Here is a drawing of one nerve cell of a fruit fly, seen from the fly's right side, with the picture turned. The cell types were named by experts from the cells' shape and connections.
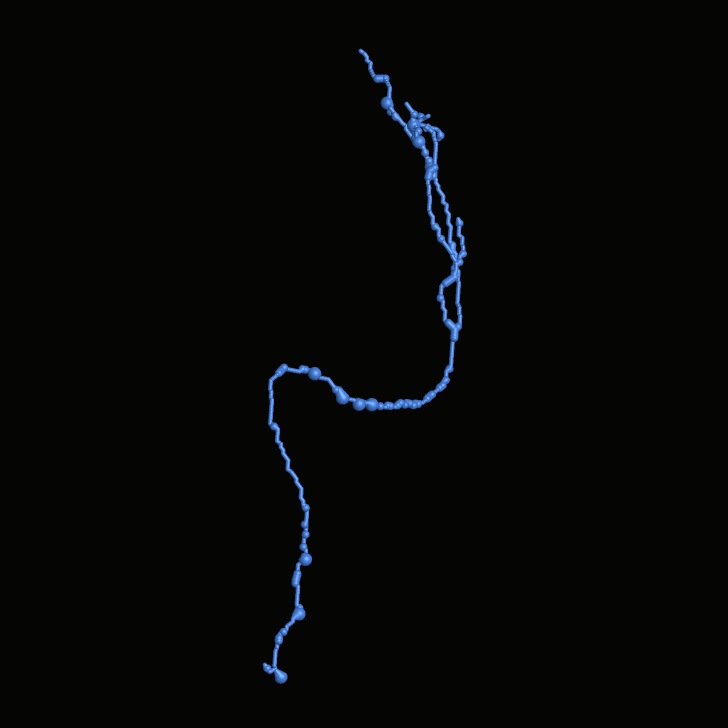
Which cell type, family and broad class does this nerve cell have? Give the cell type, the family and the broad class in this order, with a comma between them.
SNta20, class mechanosensory tactile, sensory neuron entering the nerve cord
